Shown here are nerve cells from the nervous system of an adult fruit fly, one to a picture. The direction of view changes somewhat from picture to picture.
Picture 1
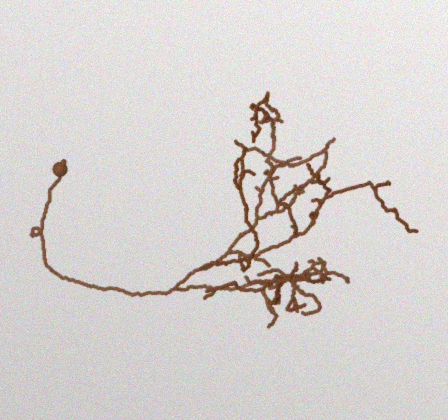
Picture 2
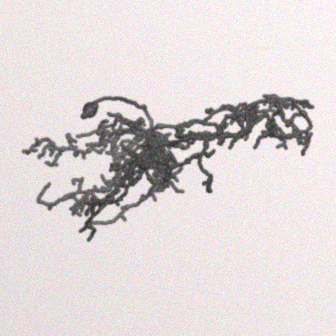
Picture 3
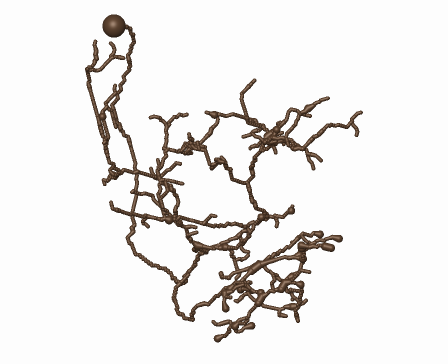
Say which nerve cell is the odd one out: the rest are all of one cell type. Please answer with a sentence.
Picture 2 shows a nerve cell of another cell type.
